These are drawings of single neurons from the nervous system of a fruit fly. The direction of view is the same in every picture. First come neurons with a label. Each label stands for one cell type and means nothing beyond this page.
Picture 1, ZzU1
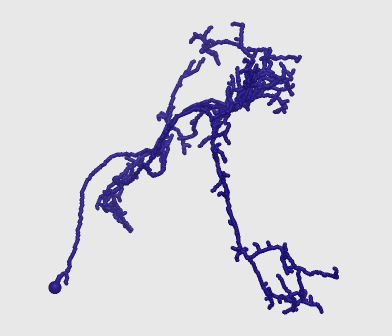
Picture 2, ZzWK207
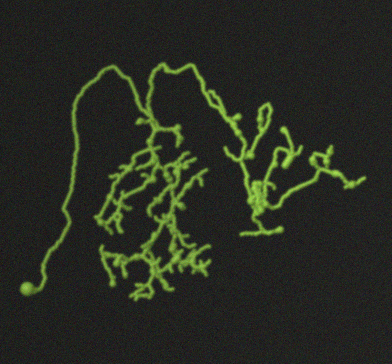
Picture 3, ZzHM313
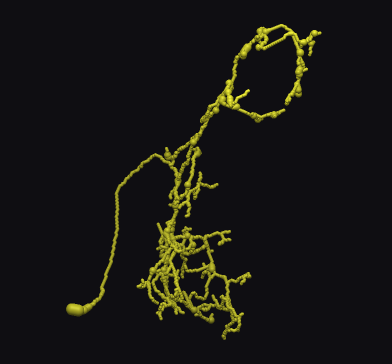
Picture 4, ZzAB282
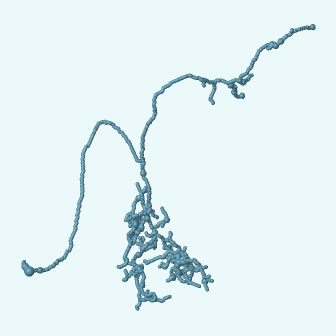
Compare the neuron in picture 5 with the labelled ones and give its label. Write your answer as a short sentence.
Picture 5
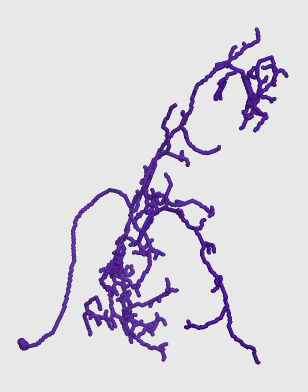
It belongs to ZzHM313.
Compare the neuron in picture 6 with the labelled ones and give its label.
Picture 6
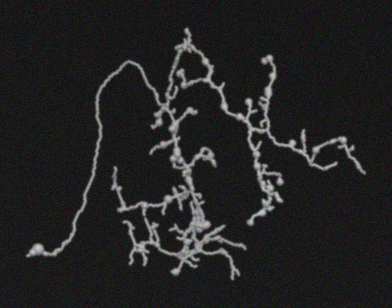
It belongs to ZzWK207.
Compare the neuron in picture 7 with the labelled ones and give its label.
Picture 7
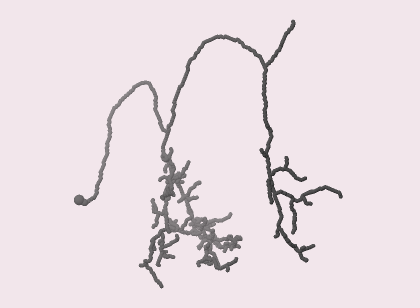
It belongs to ZzWK207.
